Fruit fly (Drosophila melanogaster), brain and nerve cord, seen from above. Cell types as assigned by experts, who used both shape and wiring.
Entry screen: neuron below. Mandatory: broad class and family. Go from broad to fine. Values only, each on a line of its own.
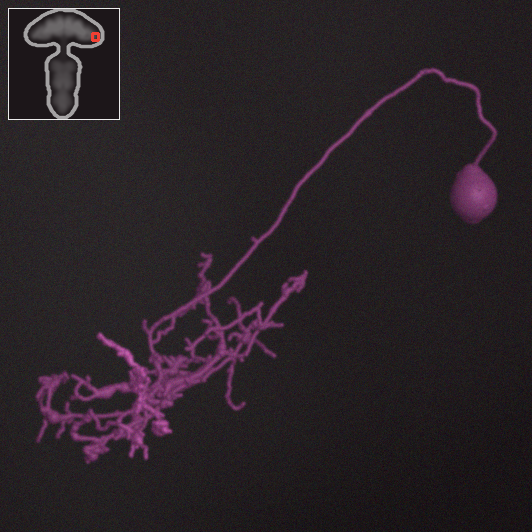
optic-lobe intrinsic neuron
Dm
